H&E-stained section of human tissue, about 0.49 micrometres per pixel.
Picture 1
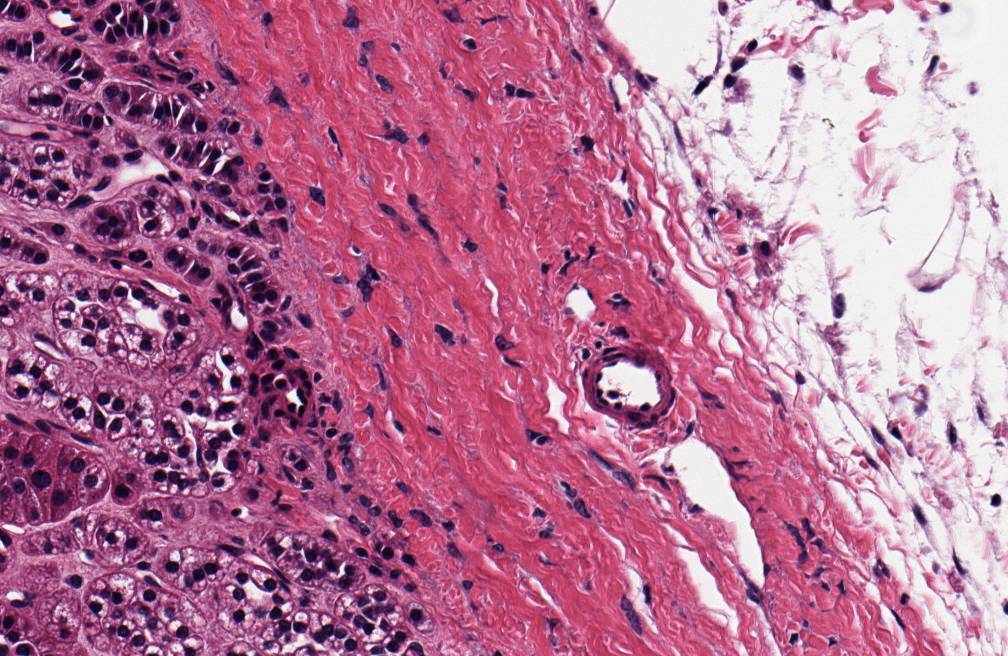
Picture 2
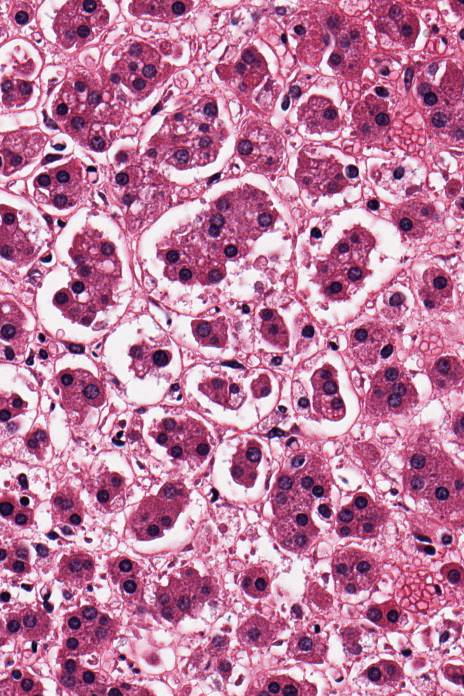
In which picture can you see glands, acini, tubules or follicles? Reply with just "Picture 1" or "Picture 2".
Picture 1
